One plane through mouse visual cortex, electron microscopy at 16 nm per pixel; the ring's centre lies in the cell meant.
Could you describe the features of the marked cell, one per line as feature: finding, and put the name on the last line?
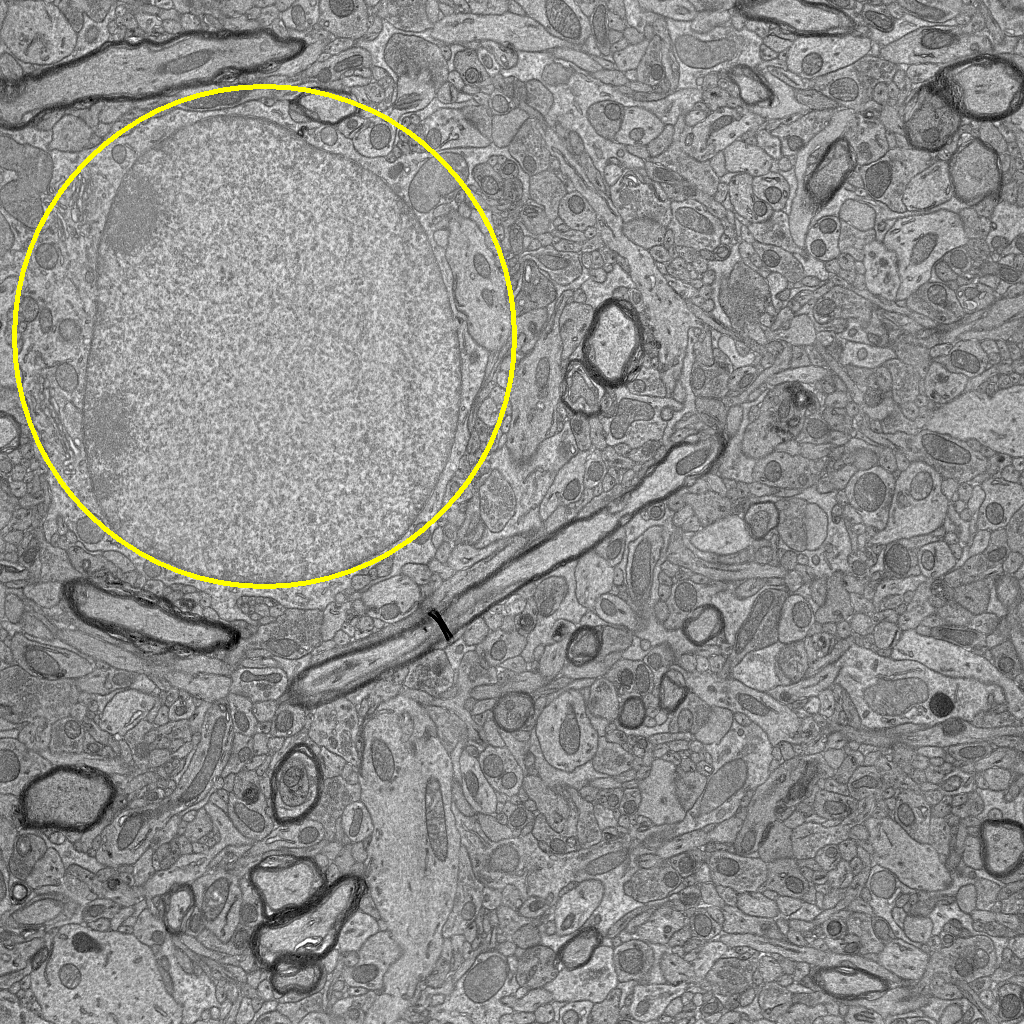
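Nuclear shape: a large oval, longer top to bottom than side to side
Extent: the entire nuclear outline lies inside the picture
Envelope course: smooth, with no deep folds
Cytoplasm to the lower left of the nucleus: stacks of parallel membranes
Cell type: astrocyte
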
